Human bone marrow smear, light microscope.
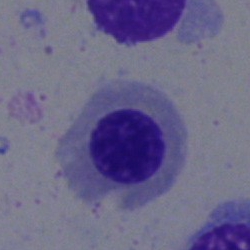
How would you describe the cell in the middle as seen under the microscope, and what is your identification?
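First item checked, the chromatin: dense and dark purple, broken by a few small paler patches. Second, the cytoplasm: a pale greyish-blue. Third, a look through that cytoplasm for granules finds none. Fourth, no vacuoles are visible in it either. With the list complete, the cell is named an erythroblast.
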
